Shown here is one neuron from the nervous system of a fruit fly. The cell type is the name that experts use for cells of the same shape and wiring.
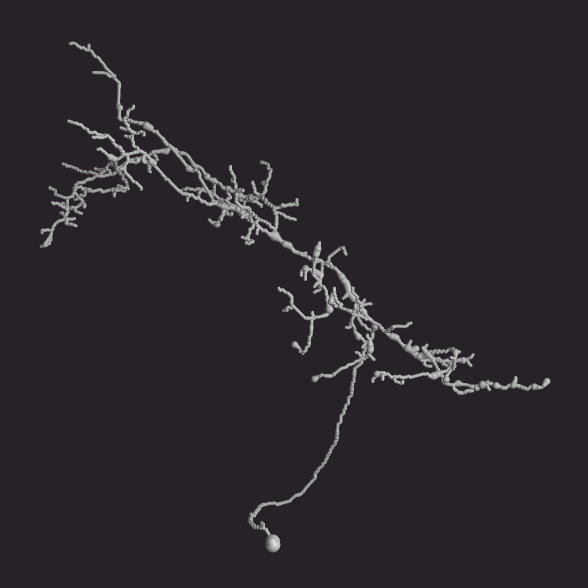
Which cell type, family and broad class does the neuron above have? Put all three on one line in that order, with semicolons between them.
IN19A120; hemilineage 19A; nerve-cord intrinsic neuron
